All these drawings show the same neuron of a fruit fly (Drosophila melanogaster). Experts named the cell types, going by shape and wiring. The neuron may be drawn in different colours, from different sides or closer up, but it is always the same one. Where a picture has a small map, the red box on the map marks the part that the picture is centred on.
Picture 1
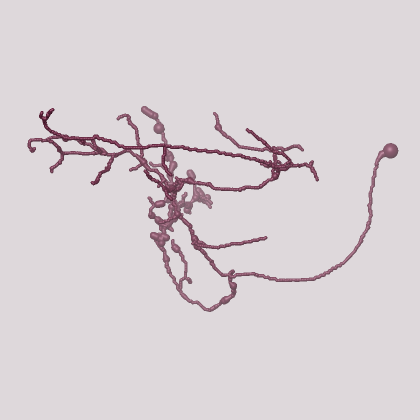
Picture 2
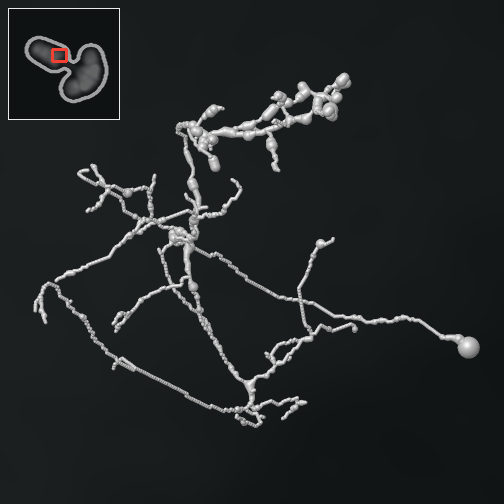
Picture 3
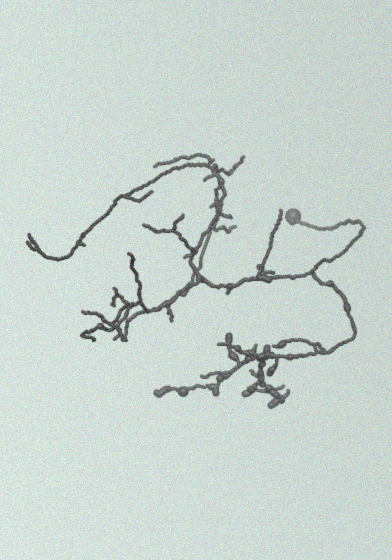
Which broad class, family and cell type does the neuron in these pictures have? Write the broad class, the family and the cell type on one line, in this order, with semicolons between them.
nerve-cord intrinsic neuron; hemilineage 09A; IN09A064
